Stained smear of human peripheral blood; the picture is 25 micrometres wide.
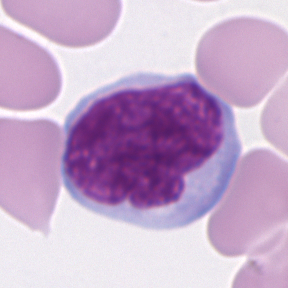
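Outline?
Smooth, roughly round, about 15 micrometres across.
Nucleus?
About 15 by 11 micrometres, filling about 70% of the cell's area; placed toward the upper left, leaving a wider cytoplasm band at the lower right; lower border indented by a cleft, giving a lobed look.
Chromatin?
Purple, coarsely mottled: darker clumps, paler spaces.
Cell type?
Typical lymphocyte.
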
